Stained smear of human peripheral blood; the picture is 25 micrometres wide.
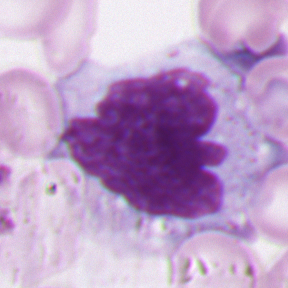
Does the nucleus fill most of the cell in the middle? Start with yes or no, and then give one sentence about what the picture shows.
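No. The cytoplasm is plentiful and a pale greyish lilac.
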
